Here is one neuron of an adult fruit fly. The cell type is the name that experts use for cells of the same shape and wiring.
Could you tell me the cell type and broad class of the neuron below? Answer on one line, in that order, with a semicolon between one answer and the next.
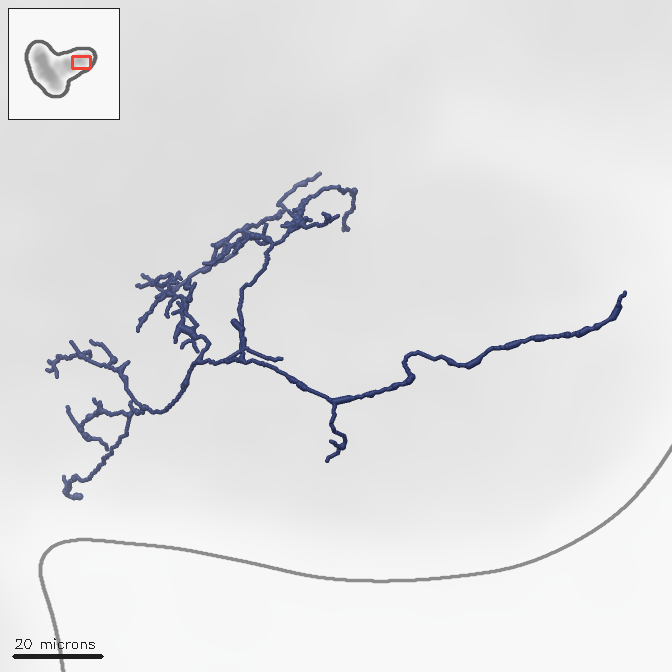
SNxx29; sensory neuron entering the nerve cord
